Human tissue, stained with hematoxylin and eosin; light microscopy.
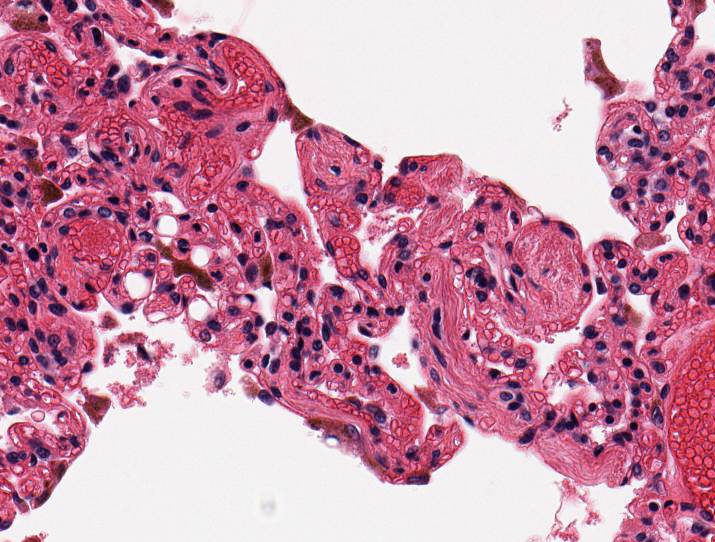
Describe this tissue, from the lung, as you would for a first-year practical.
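Capillaries in the tissue strands are distended and packed with red blood cells throughout; a large vessel at the right edge is crammed too. There's brown pigment scattered in them, mostly on the left, and most nuclei are small, dark, round to oval, lying singly.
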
